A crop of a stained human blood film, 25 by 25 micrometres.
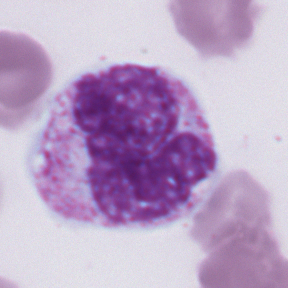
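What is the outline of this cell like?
Round and smooth.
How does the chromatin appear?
Dark purple and coarsely clumped, with small pale gaps.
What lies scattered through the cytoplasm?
Many small reddish-pink granules.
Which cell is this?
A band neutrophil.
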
